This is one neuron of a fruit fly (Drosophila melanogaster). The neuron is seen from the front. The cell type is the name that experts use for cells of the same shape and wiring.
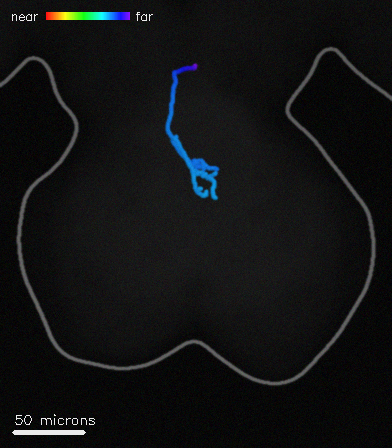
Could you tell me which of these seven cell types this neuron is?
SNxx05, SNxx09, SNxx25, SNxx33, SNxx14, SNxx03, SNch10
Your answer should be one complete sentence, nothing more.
This neuron is classified under the cell type SNxx14.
